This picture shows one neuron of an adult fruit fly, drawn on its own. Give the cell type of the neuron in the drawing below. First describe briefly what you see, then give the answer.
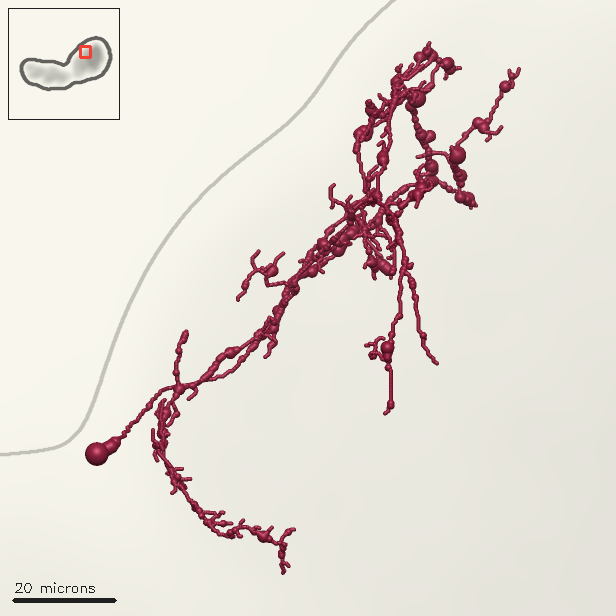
Its cell body lies at the lower left of the picture. From top to bottom in the picture it spans about 110 microns. Dozens of branch ends can be seen. Its broad class is central-brain intrinsic neuron. Its cell type is LHPV4c2.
